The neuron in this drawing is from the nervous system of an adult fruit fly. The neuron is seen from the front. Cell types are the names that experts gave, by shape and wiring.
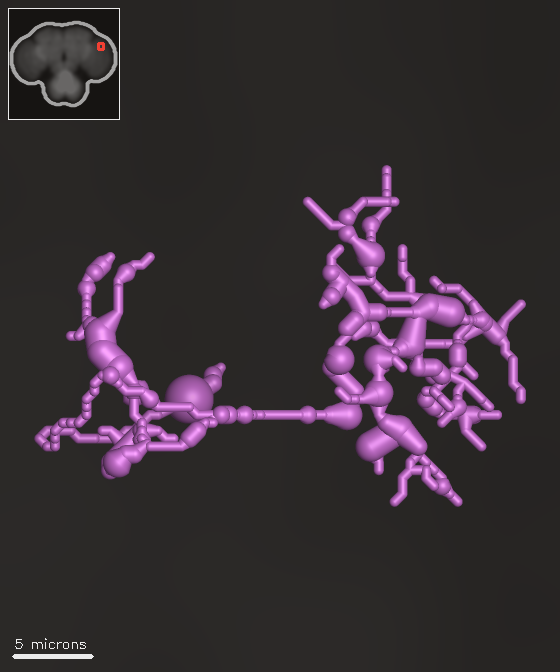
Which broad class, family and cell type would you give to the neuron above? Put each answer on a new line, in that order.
optic-lobe intrinsic neuron
T
T4a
